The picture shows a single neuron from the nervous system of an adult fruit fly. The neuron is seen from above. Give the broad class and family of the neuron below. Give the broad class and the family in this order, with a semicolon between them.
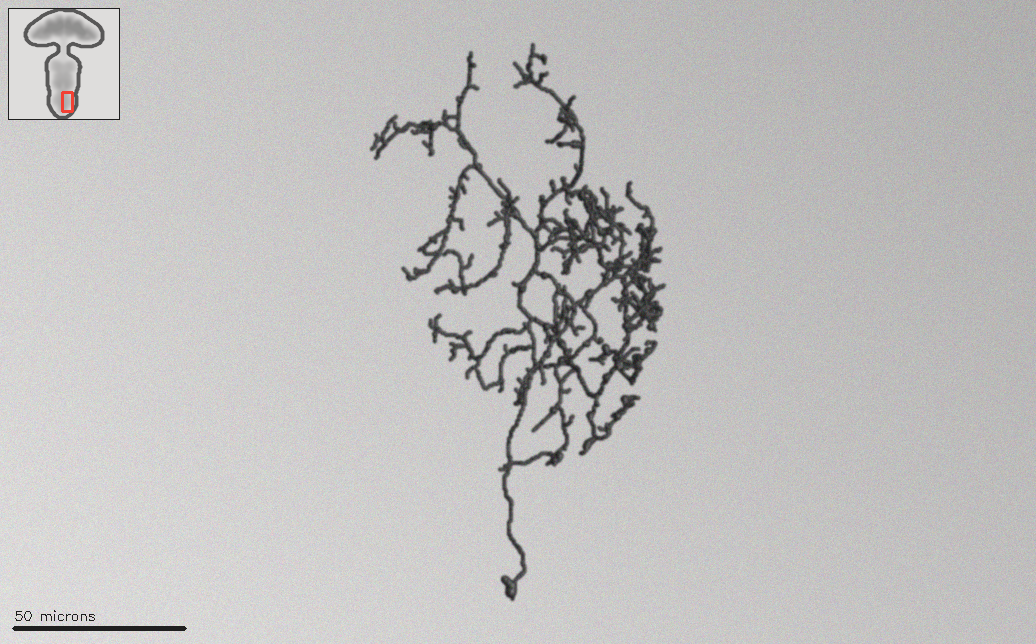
nerve-cord intrinsic neuron; hemilineage 13A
